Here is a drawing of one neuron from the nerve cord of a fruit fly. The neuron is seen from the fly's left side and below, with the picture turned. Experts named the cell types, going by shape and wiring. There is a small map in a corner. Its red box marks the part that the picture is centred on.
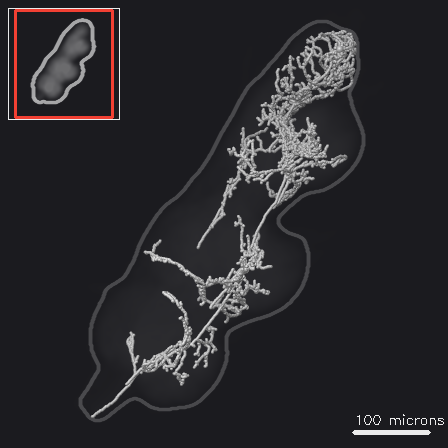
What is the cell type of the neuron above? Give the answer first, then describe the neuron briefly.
Its cell type is AN05B004. It is an ascending neuron. By the scale bar it is about 500 microns tall in this view. Dozens of branch ends can be seen.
